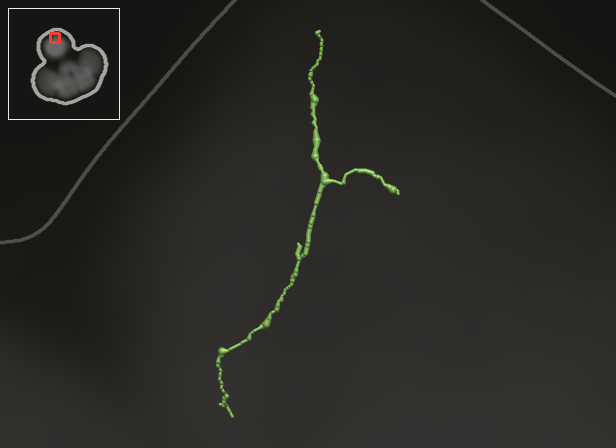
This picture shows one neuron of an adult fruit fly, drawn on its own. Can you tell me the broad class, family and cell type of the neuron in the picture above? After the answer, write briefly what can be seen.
It is a sensory neuron entering the nerve cord. The name of its family is class mechanosensory tactile. Its cell type is SNta35. The drawing shows no cell body. There are a dozen or fewer branch ends.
